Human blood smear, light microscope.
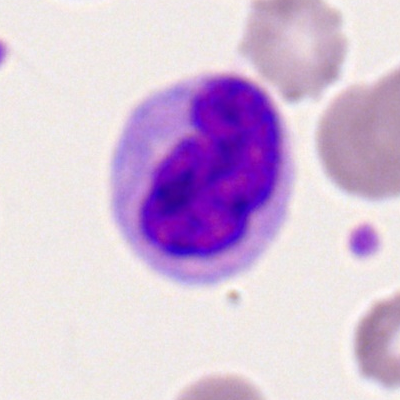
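Monocyte, the cell sitting in the middle of this stained human blood smear. Its nucleus lies toward the right, and the pale lilac-blue cytoplasm makes its widest rim on the left. The chromatin looks patchy, with darker clumps among lighter areas.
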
